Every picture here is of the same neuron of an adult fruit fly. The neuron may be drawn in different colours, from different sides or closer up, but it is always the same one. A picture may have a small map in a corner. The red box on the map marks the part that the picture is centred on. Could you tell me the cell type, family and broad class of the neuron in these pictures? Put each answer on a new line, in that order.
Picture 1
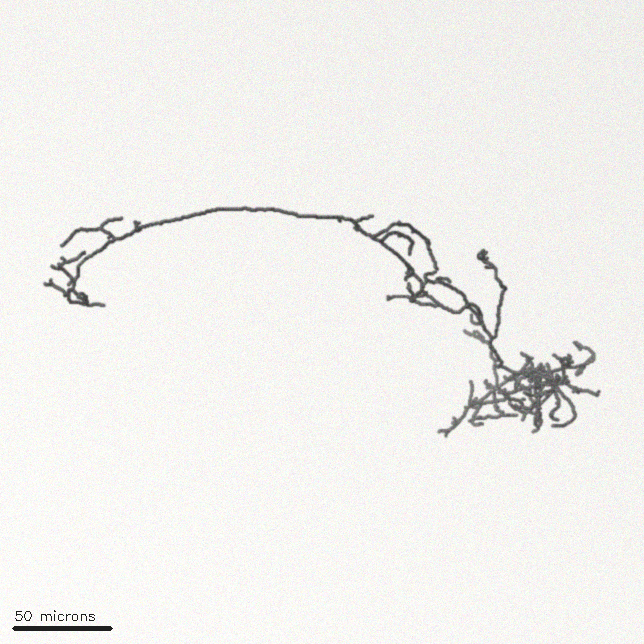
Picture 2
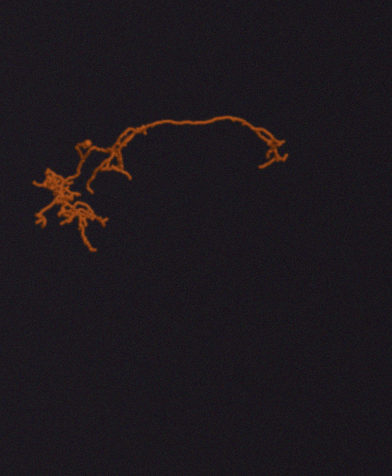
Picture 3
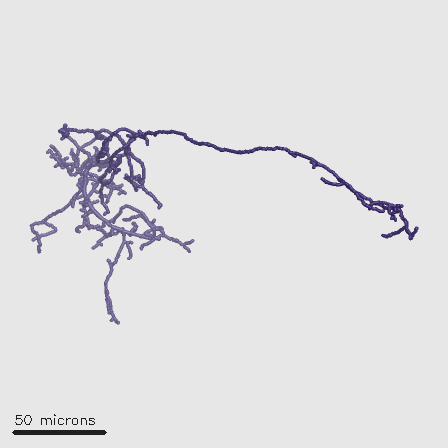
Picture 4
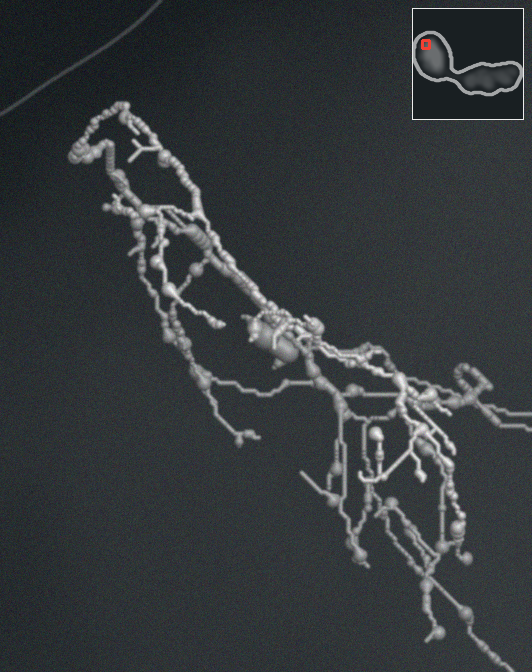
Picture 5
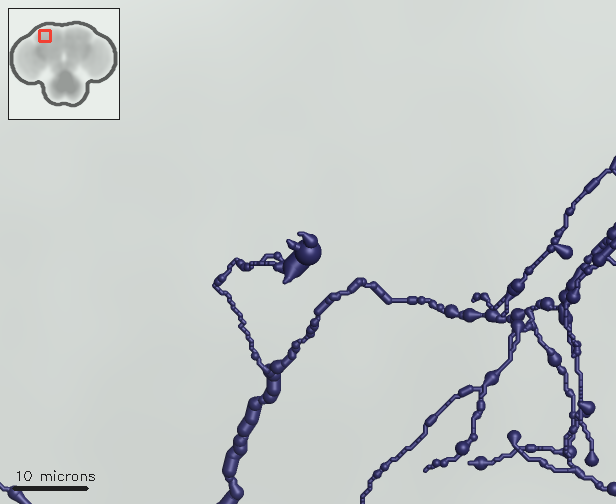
LH003m
hemilineage SLPad1_anterior
central-brain intrinsic neuron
